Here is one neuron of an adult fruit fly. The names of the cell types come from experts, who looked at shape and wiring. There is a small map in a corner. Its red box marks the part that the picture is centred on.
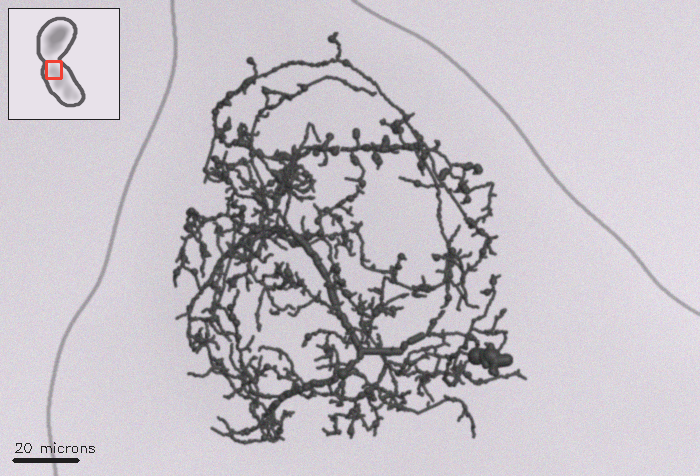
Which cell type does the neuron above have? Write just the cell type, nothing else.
IN03A014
